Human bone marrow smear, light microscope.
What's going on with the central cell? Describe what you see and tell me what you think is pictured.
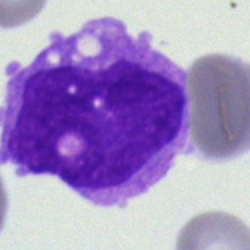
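Notice how irregular the outline is, with small rounded blebs along the upper and left edges. Most of the cell is filled by the nucleus. Over its lower left part sits a pale round vacuole. The cytoplasm shows no distinct granules. This is a monocyte.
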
